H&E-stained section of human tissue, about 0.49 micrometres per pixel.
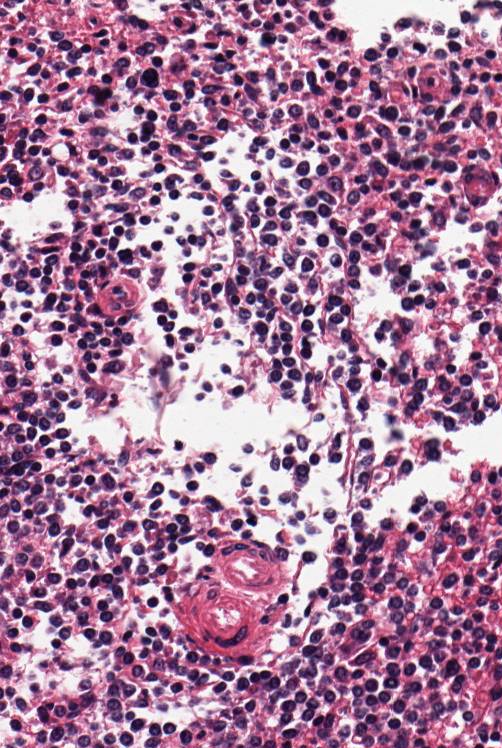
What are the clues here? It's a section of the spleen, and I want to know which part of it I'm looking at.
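White pulp. Basis: mostly lymphocytes, small round dark nuclei, scant cytoplasm.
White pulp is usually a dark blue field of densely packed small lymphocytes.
Also present: scattered larger cells with paler oval nuclei and more pink cytoplasm; scattered round pink bodies of concentric layered whorls, the largest, lower centre, two joined whorls.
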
